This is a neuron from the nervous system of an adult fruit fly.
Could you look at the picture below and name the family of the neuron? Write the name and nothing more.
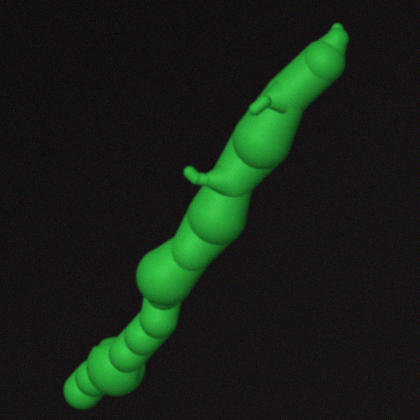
class visual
